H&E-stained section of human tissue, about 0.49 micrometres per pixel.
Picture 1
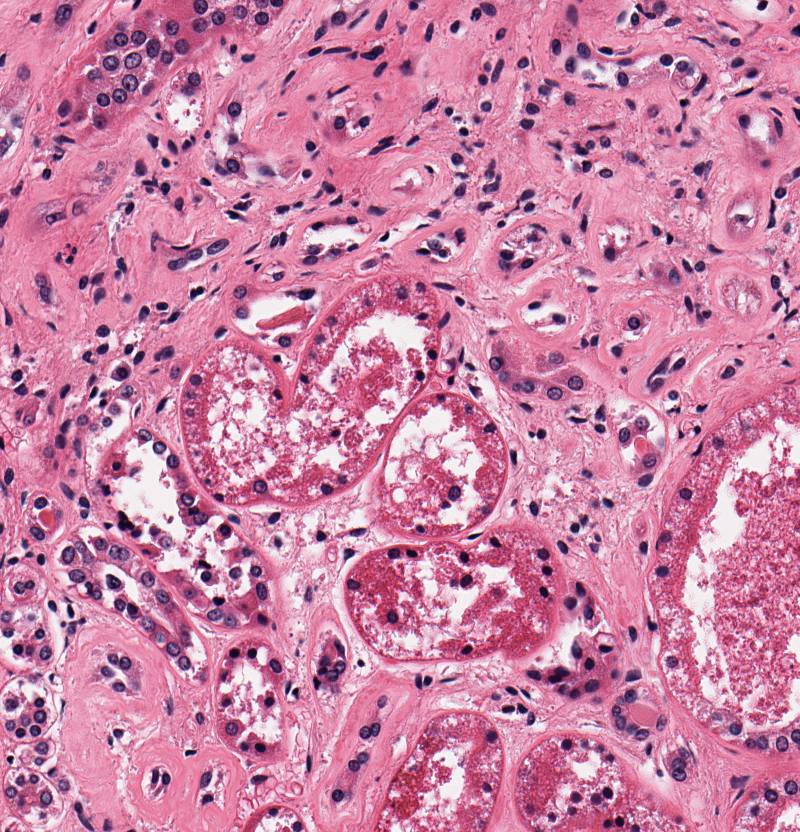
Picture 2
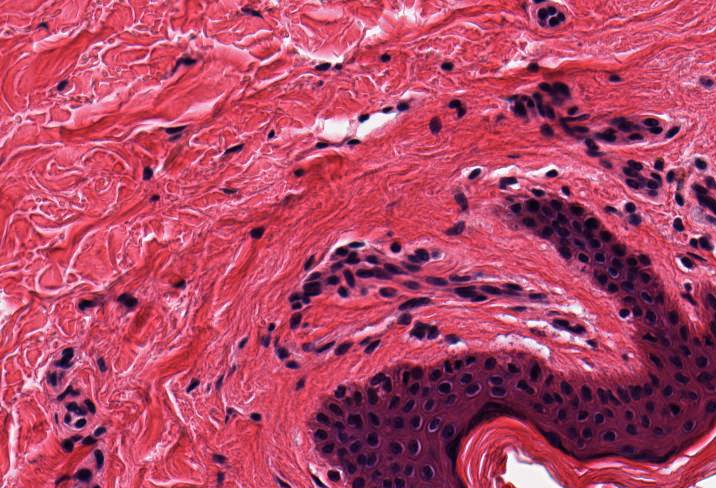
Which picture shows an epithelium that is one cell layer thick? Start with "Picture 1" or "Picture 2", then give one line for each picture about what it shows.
Picture 1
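In picture 1: The tubules are lined by a single layer of cuboidal cells with round dark nuclei.
In picture 2: A band of stratified epithelium lies along the lower right of the field, and pink fibrous stroma fills the upper and left parts.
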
